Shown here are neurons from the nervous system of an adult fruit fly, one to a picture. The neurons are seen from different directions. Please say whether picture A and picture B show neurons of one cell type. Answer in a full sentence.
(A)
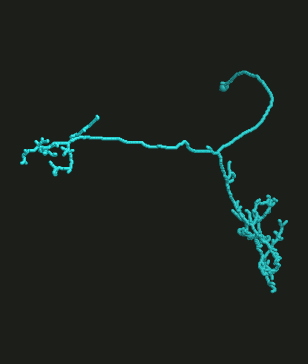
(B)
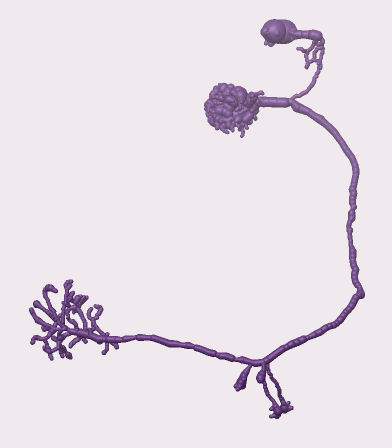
They are of different cell types.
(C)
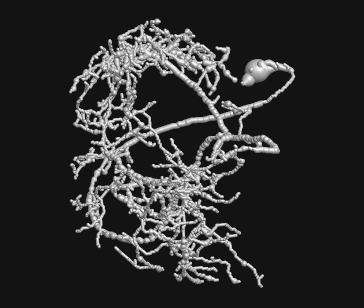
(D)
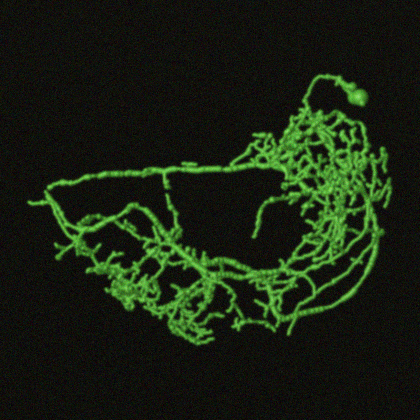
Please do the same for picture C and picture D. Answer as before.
They are of the same cell type.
